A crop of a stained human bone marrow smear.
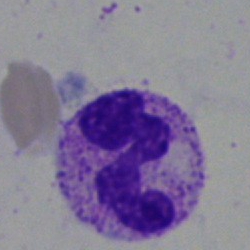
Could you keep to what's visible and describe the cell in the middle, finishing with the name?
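Seen here is a round cell with a smooth edge. Its chromatin is dark purple and densely clumped. The cytoplasm is pale pinkish-lilac, with fine purple granules scattered through it. It is a segmented neutrophil.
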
